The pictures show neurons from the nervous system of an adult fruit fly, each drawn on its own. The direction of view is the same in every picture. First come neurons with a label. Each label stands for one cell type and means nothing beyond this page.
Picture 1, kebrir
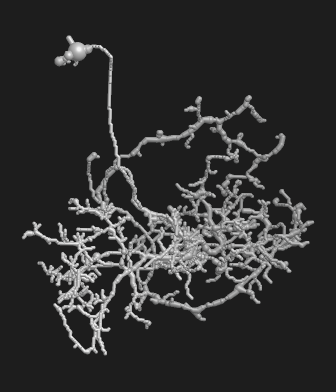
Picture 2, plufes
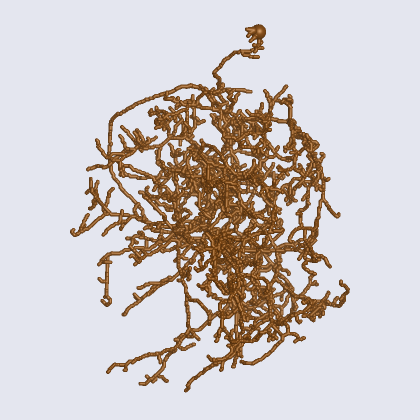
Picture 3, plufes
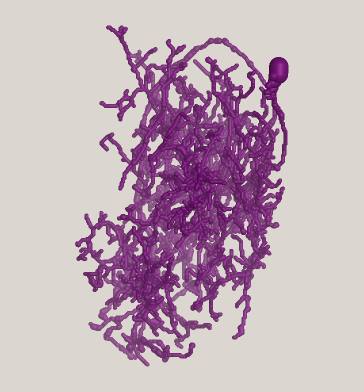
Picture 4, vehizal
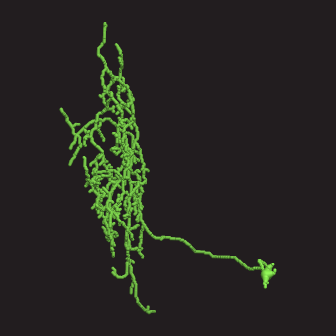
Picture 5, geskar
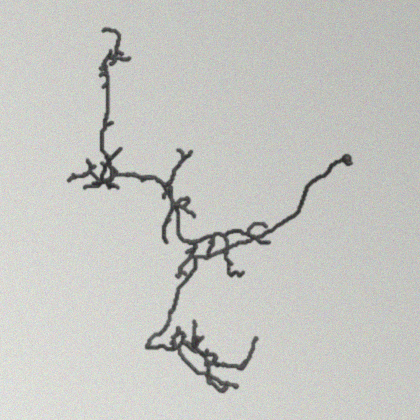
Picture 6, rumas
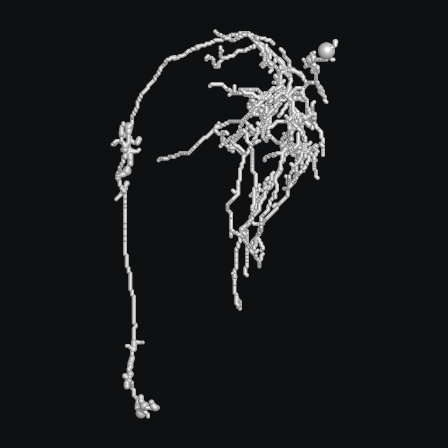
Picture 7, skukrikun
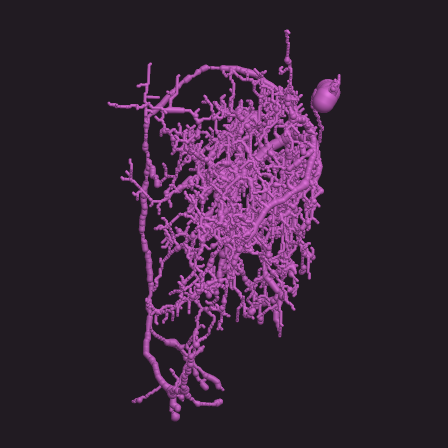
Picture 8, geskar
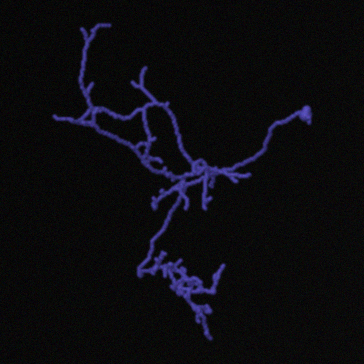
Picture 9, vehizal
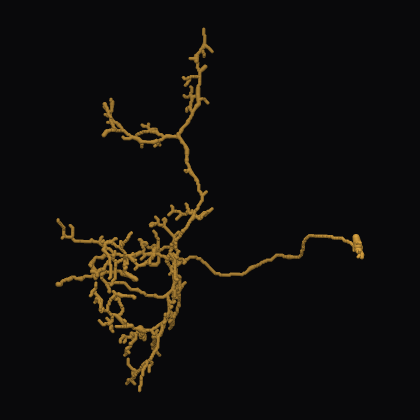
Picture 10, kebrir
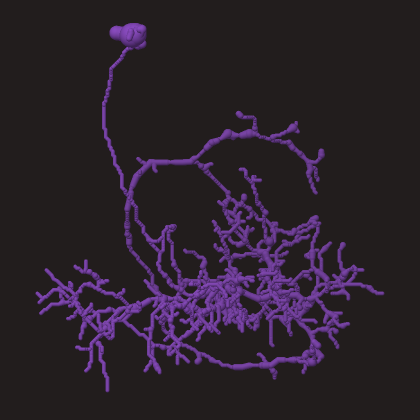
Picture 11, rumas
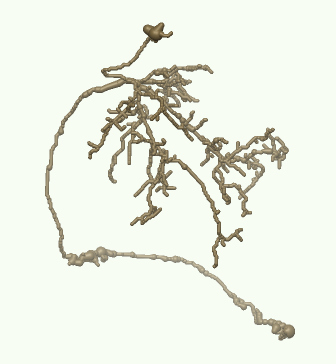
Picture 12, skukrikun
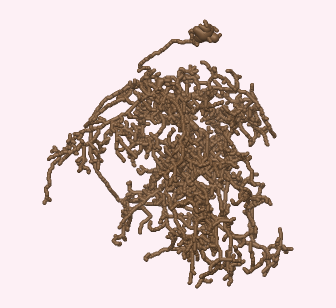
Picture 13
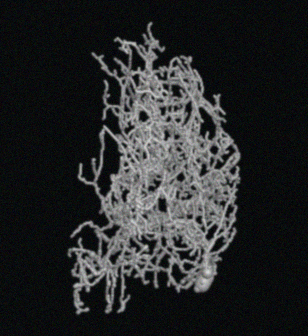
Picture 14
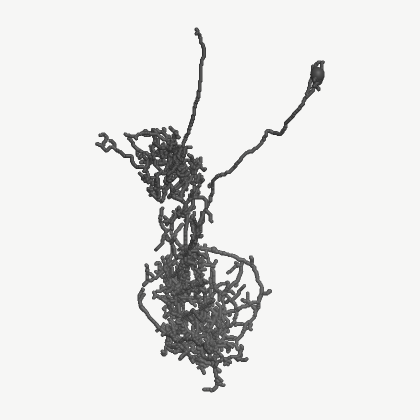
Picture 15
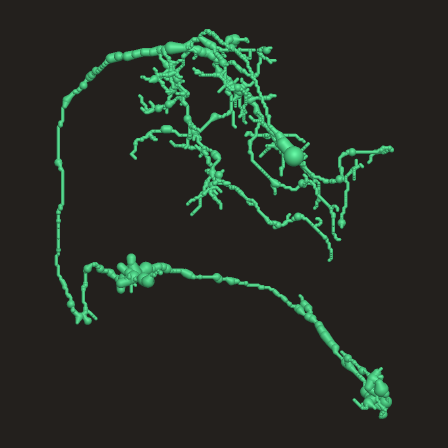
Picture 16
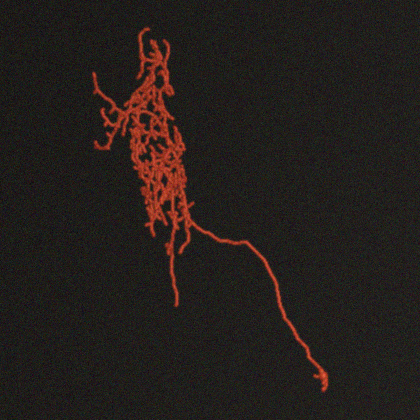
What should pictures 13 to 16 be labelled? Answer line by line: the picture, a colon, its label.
13: plufes
14: kebrir
15: rumas
16: vehizal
